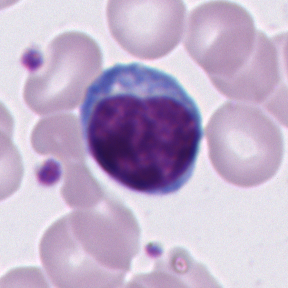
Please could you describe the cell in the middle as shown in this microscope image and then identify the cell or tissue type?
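Just above the nucleus I notice a pale clear zone in the cytoplasm. The nucleus itself is roundish, with a shallow notch in its upper edge, and I can't make out any nucleoli. No granules appear in the cytoplasm either. So this is a typical lymphocyte.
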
